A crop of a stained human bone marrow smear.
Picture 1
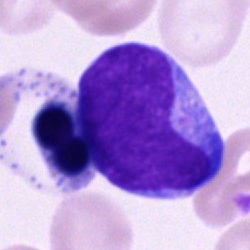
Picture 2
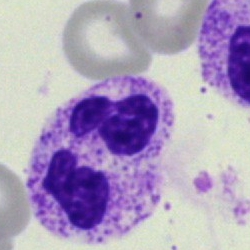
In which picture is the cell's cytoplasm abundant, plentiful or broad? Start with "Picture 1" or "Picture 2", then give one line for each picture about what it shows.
Picture 2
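In picture 1: The nucleus fills most of the cell, leaving little cytoplasm.
In picture 2: The cytoplasm is abundant and pale pinkish-lilac.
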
